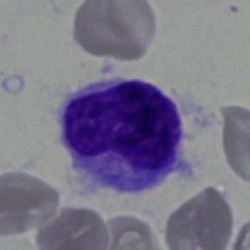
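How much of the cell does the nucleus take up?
Most of it, and its outline is somewhat irregular and bumpy.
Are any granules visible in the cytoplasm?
No distinct ones that I can see.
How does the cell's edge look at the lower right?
Ragged and fuzzy.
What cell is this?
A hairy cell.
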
